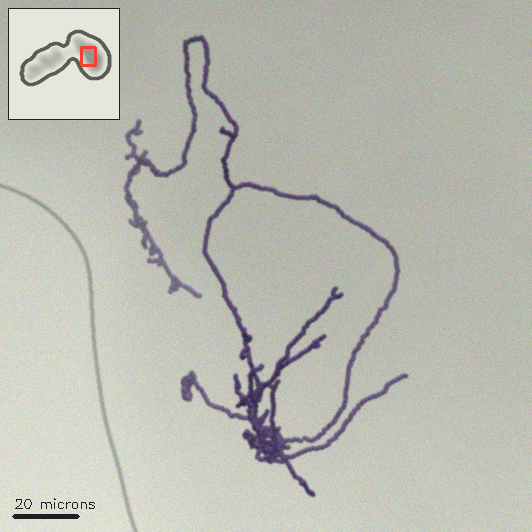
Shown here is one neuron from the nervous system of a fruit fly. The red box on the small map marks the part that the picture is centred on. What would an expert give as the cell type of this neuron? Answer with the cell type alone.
PS229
